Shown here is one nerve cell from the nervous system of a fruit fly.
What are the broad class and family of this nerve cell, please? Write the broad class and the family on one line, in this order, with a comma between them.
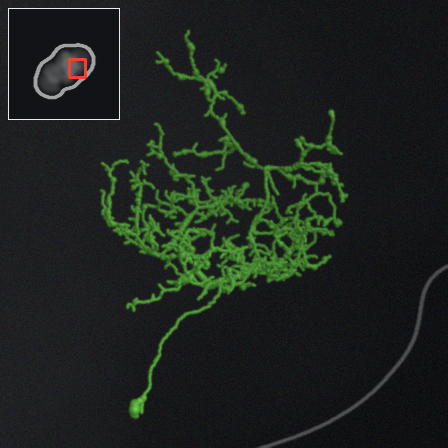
nerve-cord intrinsic neuron, hemilineage 13B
